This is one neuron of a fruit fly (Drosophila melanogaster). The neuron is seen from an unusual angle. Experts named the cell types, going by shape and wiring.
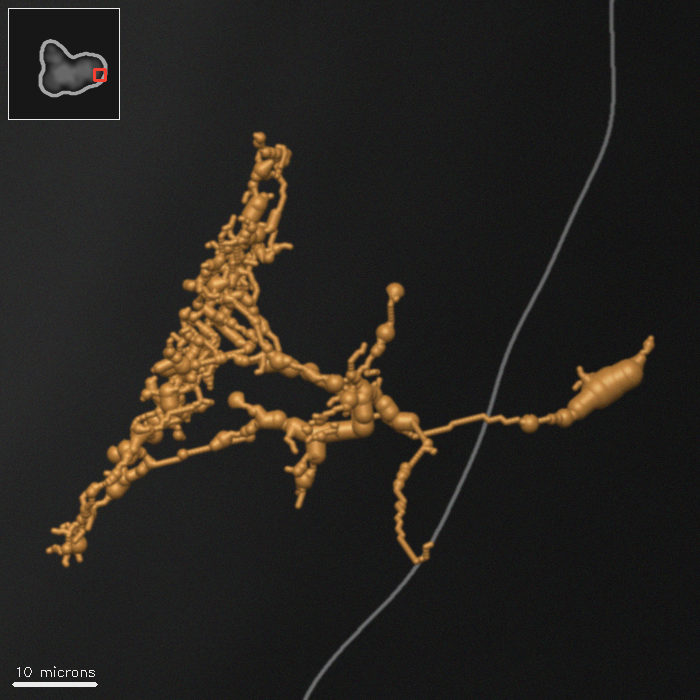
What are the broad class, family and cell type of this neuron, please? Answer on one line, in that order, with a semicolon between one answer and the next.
optic-lobe intrinsic neuron; Lawf; Lawf1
